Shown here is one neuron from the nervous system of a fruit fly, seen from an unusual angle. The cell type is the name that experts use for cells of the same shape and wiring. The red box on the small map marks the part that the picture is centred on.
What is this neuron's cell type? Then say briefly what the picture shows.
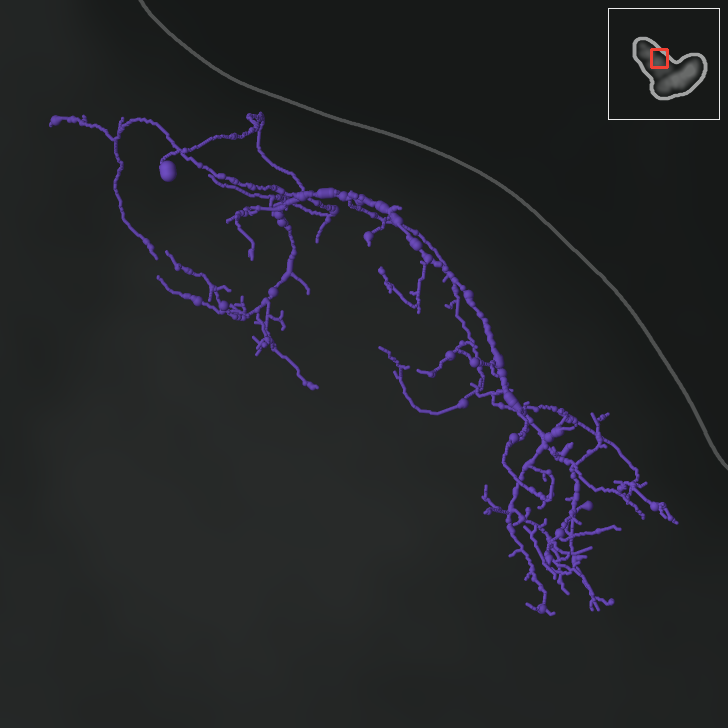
The cell type is IN11B019. It is a nerve-cord intrinsic neuron. The cell body is at the upper left of the picture. Dozens of branch ends can be seen.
